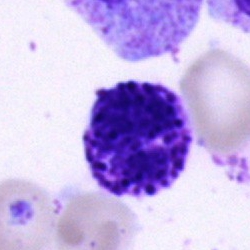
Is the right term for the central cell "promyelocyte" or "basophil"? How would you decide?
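I'd call this a basophil rather than a promyelocyte. What decides it, I think, is that no nucleolus can be seen.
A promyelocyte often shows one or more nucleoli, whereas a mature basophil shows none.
Beyond that, coarse, dark purple-black granules fill the whole cell, large and distinct rather than a fine dust. The cell is round, its edge knobbly where granules bulge at the margin.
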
